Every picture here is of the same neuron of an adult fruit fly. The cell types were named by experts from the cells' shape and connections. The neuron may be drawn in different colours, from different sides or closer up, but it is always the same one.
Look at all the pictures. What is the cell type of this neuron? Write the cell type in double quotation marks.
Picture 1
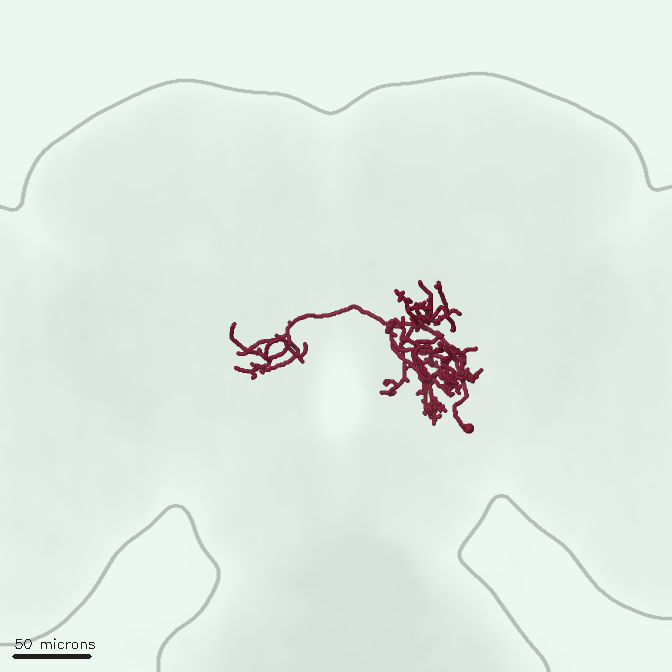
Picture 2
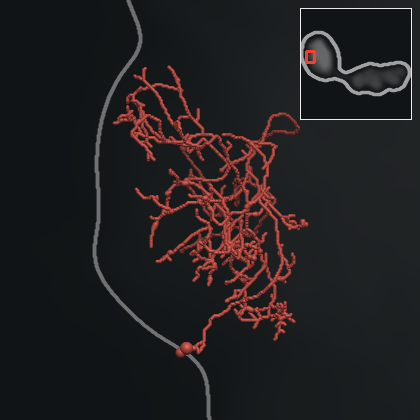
"v2LN34F"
